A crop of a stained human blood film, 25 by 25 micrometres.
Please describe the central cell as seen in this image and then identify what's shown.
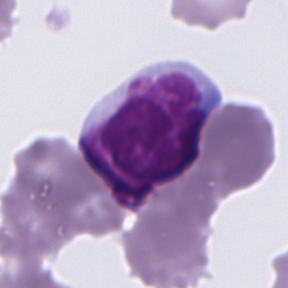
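The outline is angular, I'd say roughly four-sided with rounded corners. Most of the cell is nucleus, and there's a fold or cleft running across its upper part. The chromatin looks finely textured, not coarsely clumped. A small dark knob juts out from the bottom edge. So, a myeloblast.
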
